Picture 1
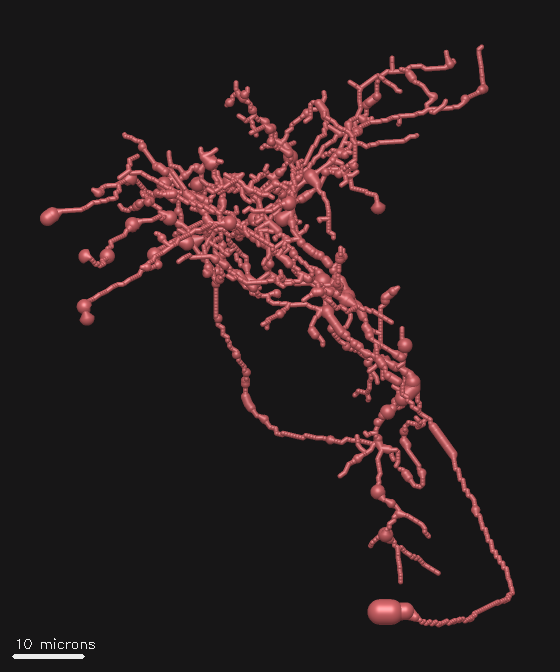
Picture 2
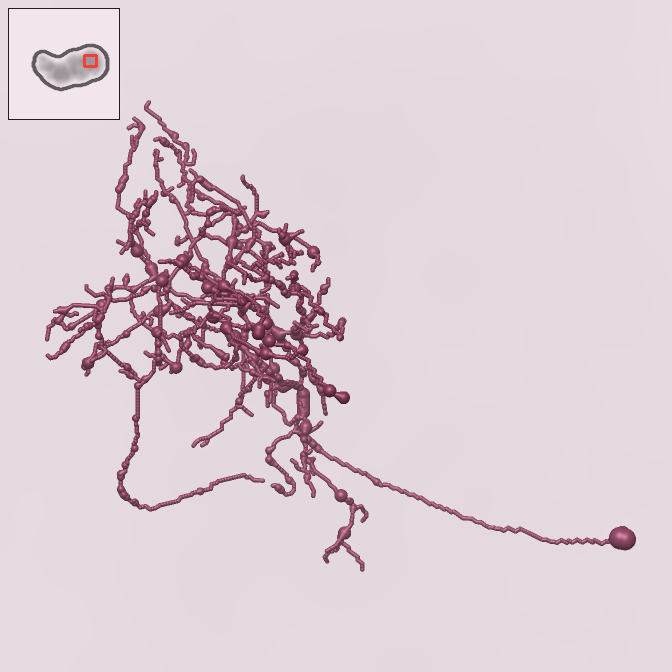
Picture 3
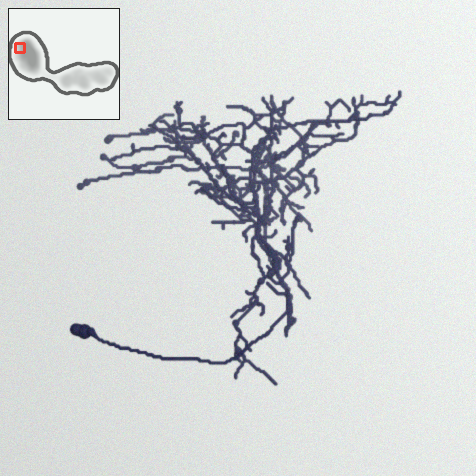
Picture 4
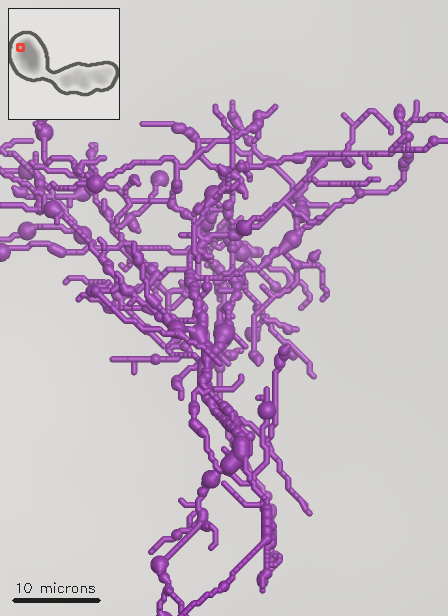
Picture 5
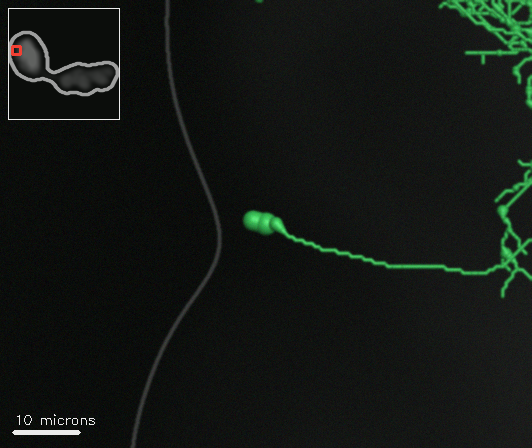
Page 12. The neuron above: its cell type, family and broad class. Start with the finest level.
CB2357; hemilineage EBa1; central-brain intrinsic neuron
